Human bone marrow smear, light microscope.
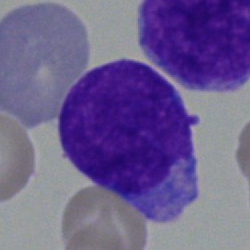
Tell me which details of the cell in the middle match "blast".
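Sure, it's a blast. Its outline is rounded, a touch oval. The chromatin is finely granular rather than coarsely clumped.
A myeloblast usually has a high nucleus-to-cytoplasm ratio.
Here the visible cytoplasm sits as a cap at the lower right of the nucleus. There's also a small knob sticking out from the right edge of the cell.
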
